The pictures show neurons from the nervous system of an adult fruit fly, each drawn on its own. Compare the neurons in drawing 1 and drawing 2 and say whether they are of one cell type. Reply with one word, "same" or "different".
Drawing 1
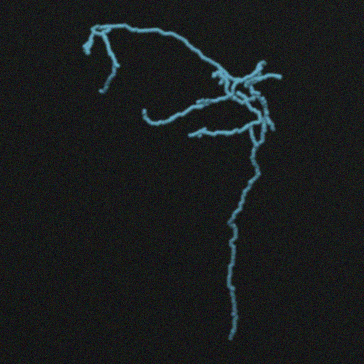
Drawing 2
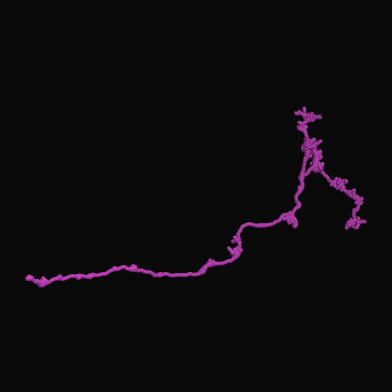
different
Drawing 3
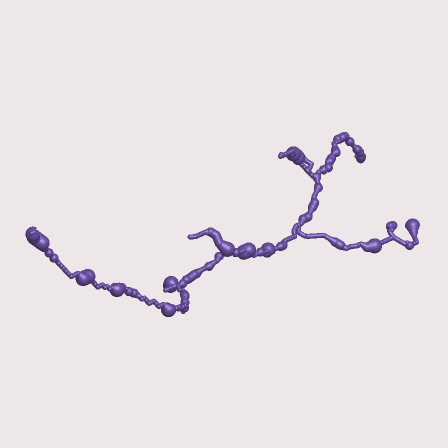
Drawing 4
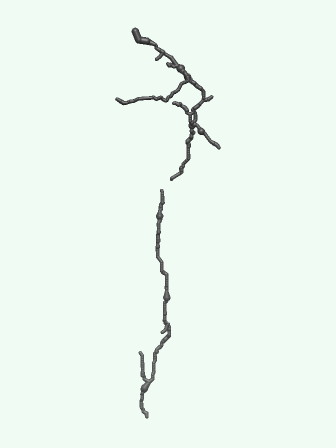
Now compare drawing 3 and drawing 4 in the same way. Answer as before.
different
